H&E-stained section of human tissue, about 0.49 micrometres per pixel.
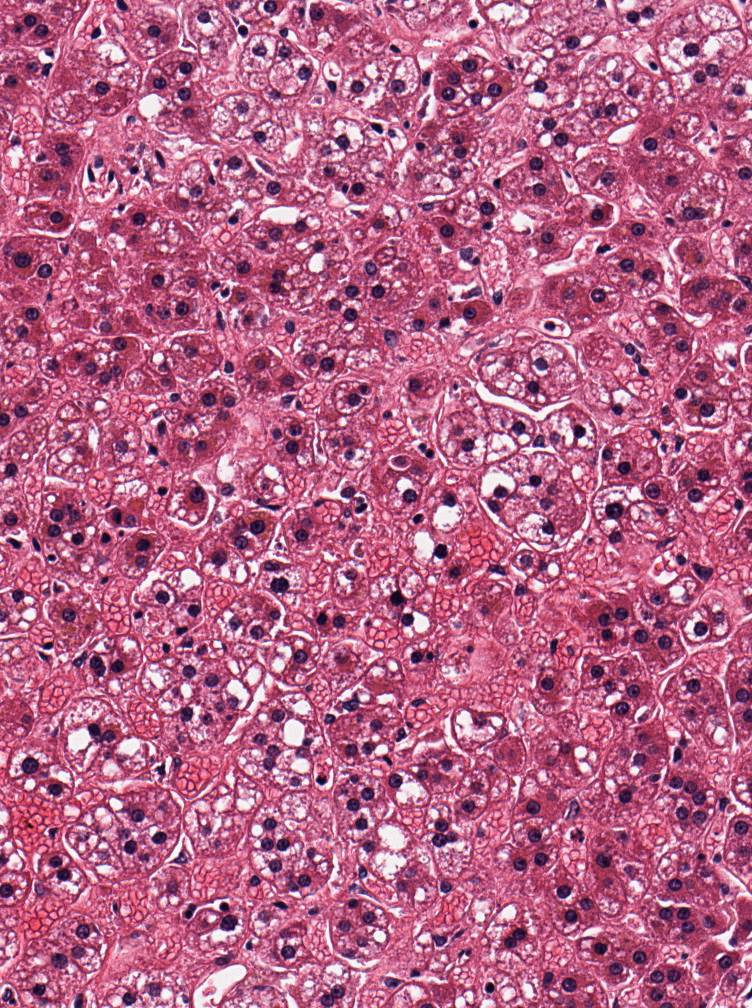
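Adrenal gland, haematoxylin and eosin. Large polygonal cells fill the whole field in solid sheets and small nests, with no glands or open lumina. Many cells have pale, finely vacuolated cytoplasm crossed by a web-like network of thin pink strands. Nuclei are round, mostly single and central, many with a distinct dark nucleolus.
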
